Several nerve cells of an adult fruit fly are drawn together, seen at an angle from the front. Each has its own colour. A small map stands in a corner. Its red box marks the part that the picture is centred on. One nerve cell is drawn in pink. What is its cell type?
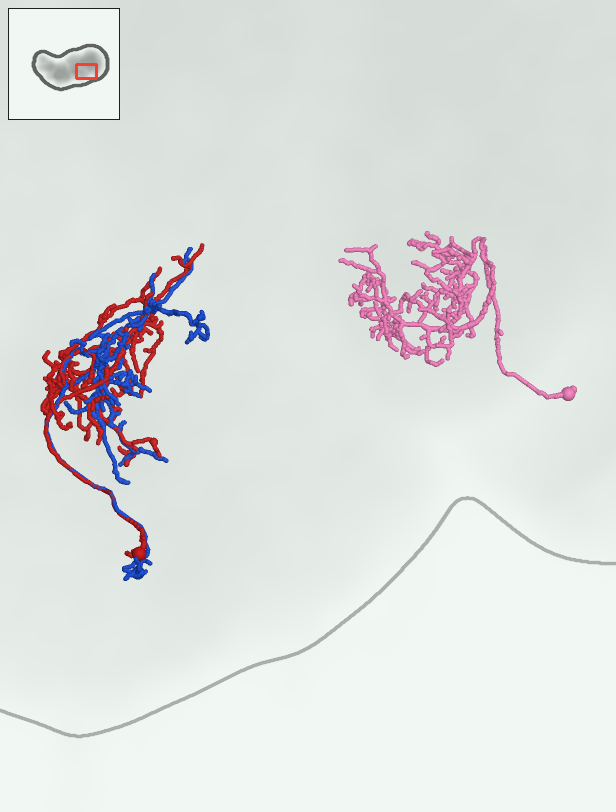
v2LN49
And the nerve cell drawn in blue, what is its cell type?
CB1545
